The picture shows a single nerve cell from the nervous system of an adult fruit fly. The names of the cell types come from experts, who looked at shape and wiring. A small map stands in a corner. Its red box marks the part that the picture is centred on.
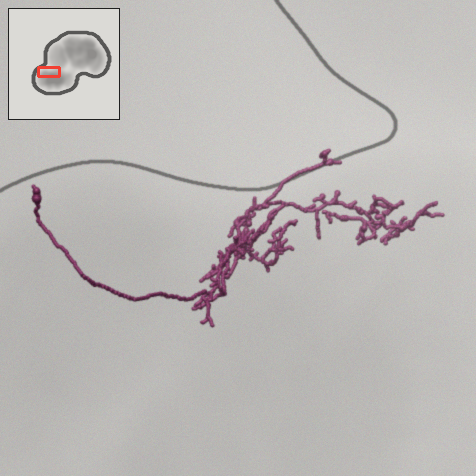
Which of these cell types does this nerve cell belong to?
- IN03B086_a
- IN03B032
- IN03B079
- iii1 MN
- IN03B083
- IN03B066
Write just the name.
IN03B083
